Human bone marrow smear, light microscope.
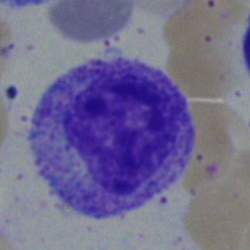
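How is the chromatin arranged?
Blotchily, with darker purple clumps among paler areas.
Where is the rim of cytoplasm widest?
On the lower left side of the nucleus.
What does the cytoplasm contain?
Fine purple granules, scattered through cytoplasm that is stained bluish-purple.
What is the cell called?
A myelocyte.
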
